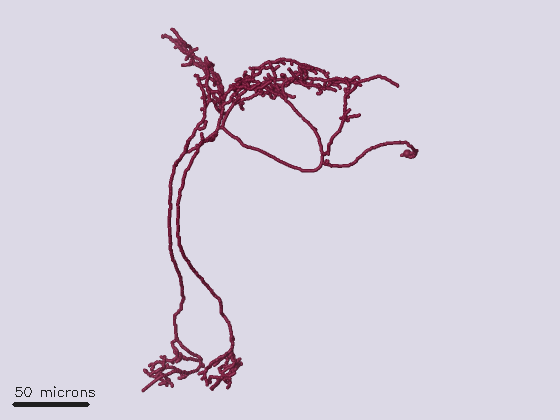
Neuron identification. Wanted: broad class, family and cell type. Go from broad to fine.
central-brain intrinsic neuron; hemilineage SMPpv2_dorsal; SMP582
